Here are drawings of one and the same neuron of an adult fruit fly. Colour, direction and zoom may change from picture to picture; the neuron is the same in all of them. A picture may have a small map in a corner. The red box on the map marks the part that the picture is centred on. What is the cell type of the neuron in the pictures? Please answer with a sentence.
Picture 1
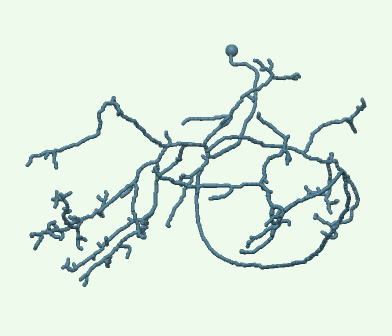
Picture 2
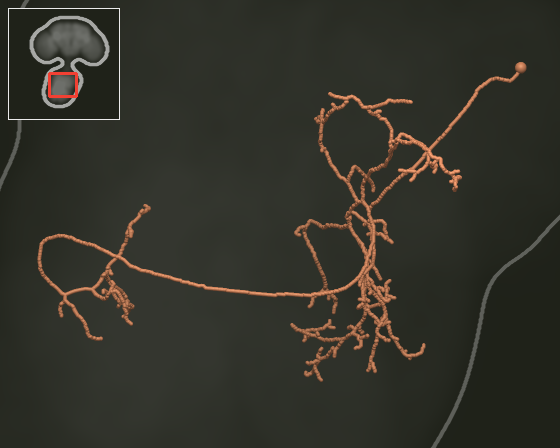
The cell type is IN01A054.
